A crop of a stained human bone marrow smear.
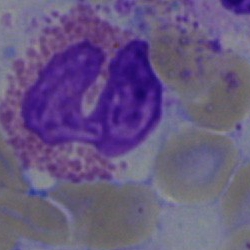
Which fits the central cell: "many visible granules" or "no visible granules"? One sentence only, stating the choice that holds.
The cytoplasm of the cell carries many visible granules.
